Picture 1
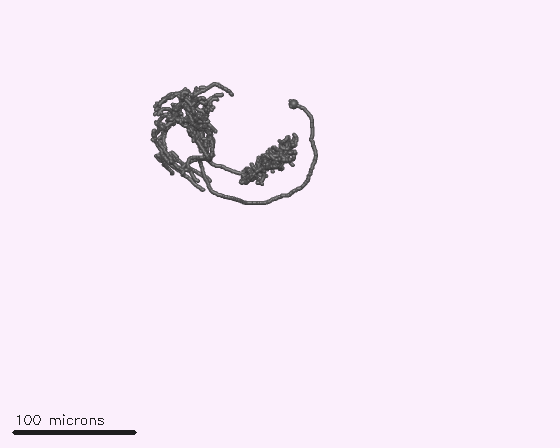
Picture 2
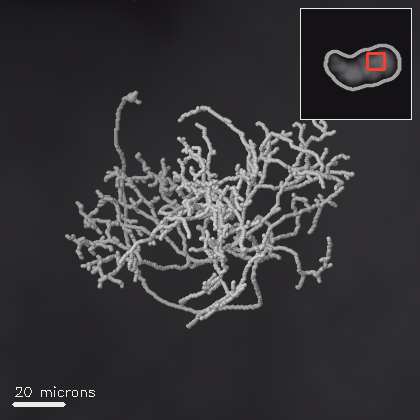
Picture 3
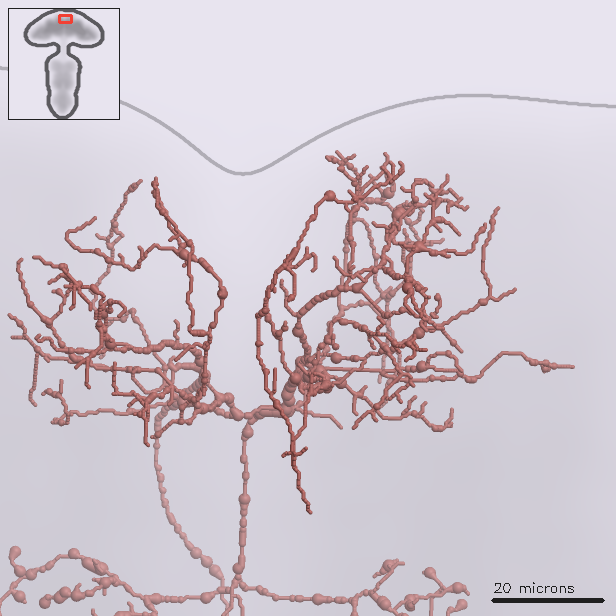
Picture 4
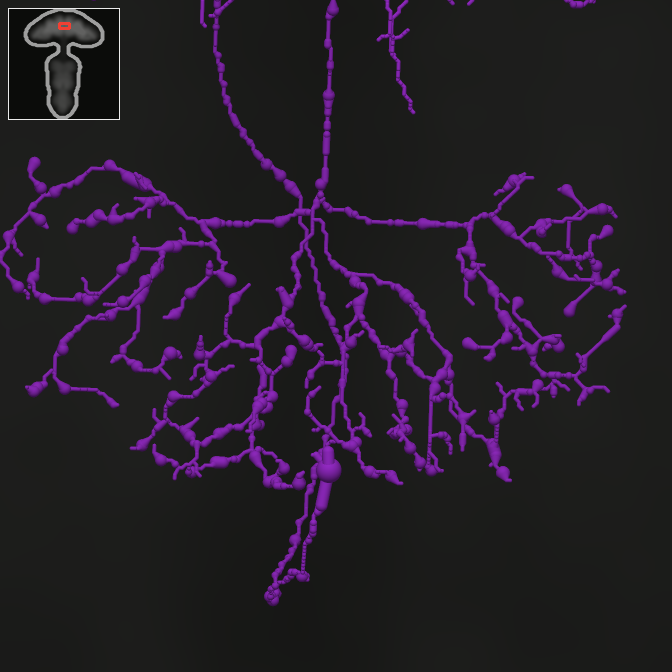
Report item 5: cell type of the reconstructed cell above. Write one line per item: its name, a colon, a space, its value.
cell type: FB4K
